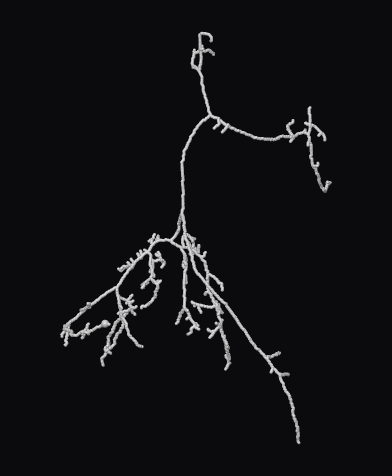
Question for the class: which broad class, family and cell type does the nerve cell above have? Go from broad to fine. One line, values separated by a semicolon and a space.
nerve-cord intrinsic neuron; hemilineage 18B; IN18B054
